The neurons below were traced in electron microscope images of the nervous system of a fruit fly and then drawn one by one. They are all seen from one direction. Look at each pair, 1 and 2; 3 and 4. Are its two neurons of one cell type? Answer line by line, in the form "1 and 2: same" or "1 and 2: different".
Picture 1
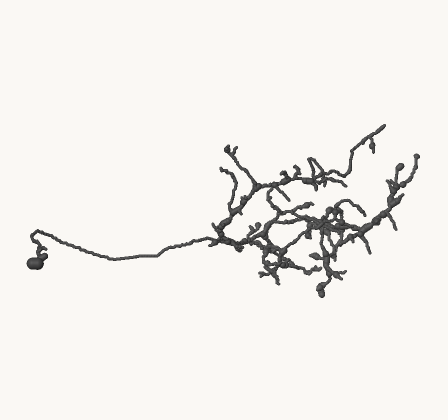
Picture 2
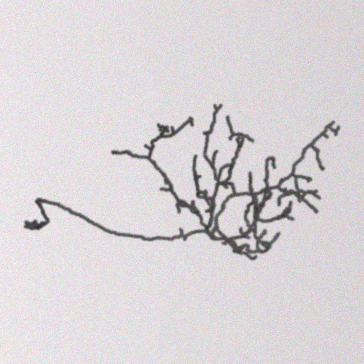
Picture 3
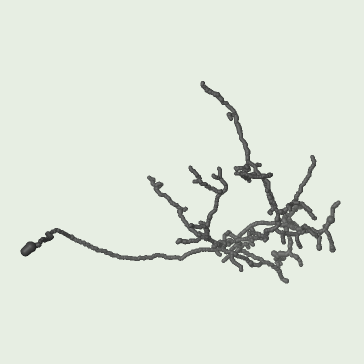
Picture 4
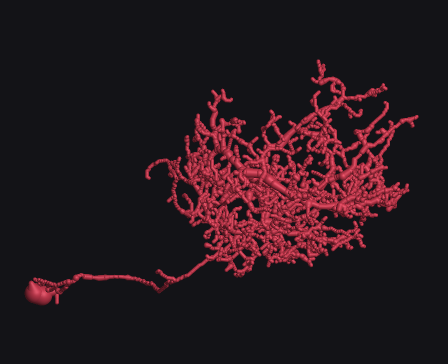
1 and 2: different
3 and 4: different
